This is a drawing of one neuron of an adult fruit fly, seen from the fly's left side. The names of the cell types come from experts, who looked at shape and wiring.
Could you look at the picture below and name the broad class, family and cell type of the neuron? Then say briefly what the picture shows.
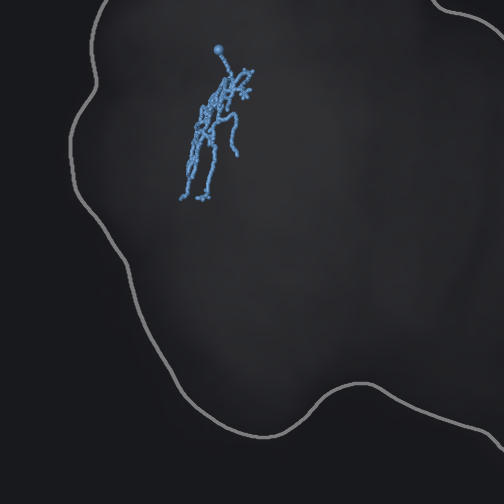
It is an optic-lobe intrinsic neuron. Its family is Cm. Its cell type is Cm12. The cell body can be seen at the top of the picture. In this view it is taller than it is wide.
